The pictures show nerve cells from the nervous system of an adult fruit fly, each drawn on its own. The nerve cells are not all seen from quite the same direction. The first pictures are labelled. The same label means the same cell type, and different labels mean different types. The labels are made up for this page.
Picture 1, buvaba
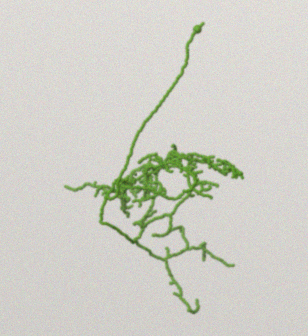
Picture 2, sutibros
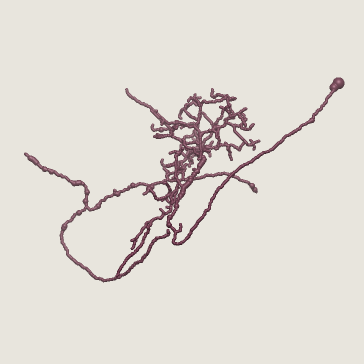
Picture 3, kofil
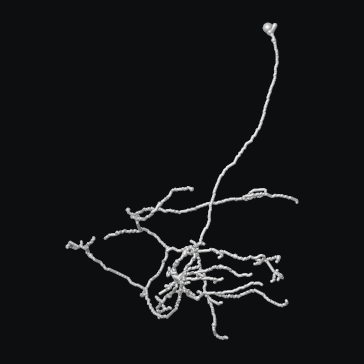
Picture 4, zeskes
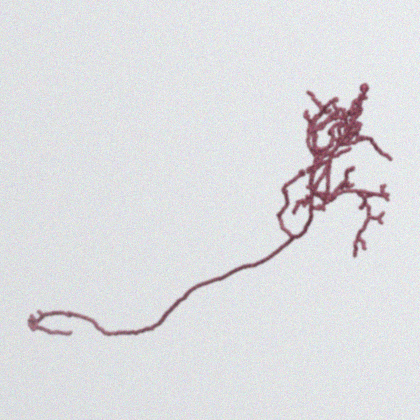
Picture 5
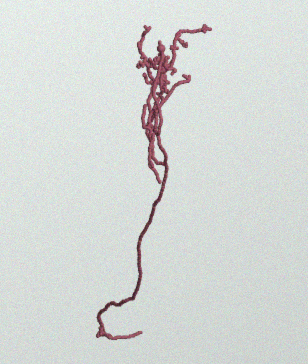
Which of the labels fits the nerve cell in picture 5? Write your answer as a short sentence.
It belongs to zeskes.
